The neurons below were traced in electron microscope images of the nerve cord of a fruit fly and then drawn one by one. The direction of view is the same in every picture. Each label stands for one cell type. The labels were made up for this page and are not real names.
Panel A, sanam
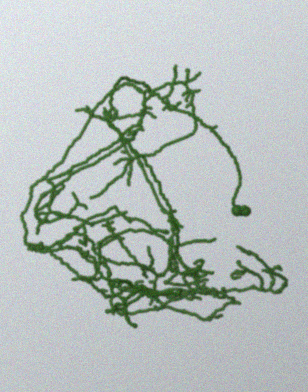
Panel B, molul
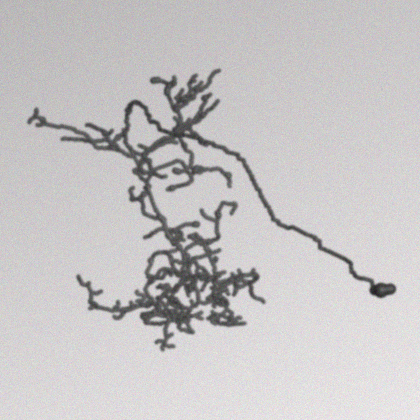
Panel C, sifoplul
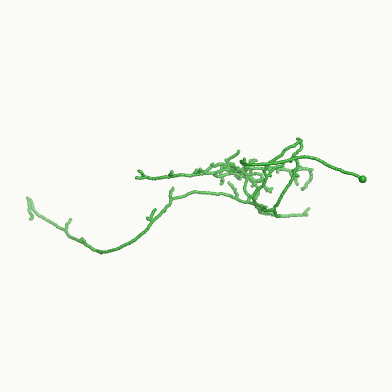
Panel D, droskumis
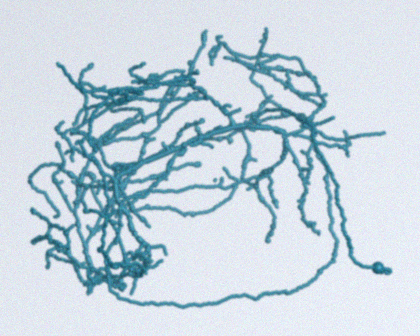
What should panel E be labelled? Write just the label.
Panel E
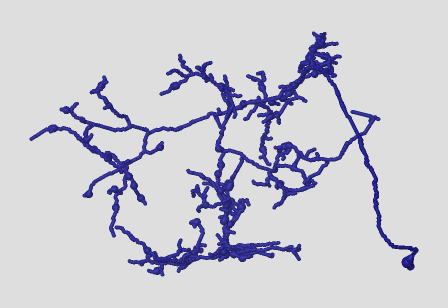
molul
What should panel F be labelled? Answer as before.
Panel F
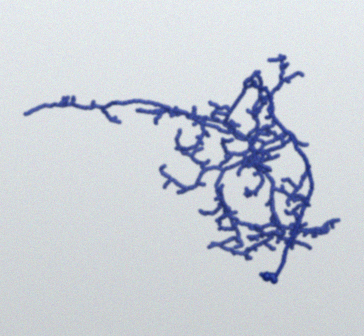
molul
